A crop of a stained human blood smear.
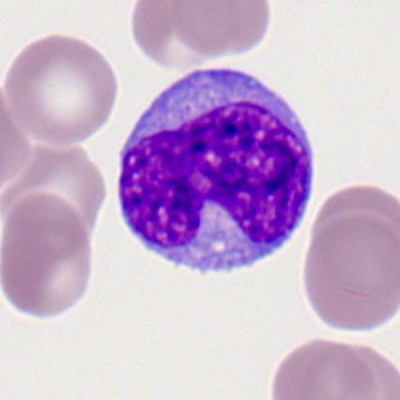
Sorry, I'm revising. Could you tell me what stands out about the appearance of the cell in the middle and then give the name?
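Outline roughly round. The nucleus occupies most of the cell and bears a deep notch on its lower side. The cytoplasm is pale lilac-blue. The cell is a monocyte.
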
